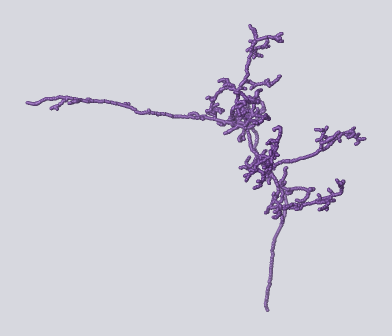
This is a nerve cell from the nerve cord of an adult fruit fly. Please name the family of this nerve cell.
hemilineage 12B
